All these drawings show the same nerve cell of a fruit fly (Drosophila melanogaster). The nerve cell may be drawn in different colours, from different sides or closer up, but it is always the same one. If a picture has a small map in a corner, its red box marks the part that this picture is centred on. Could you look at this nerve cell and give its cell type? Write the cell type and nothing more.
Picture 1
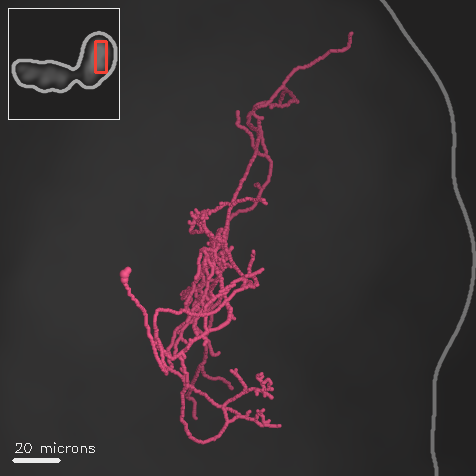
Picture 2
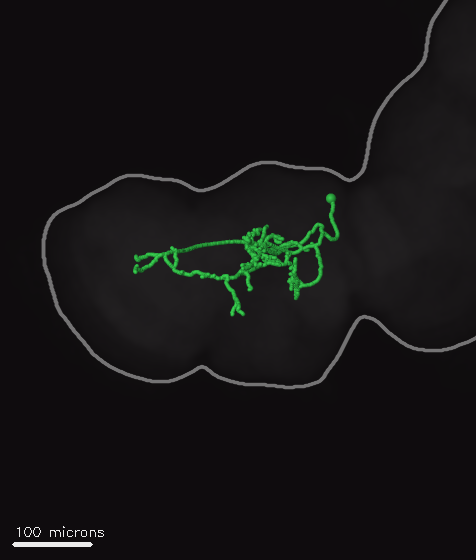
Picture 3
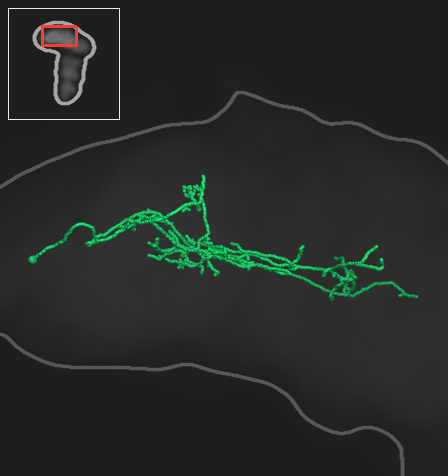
ICL008m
